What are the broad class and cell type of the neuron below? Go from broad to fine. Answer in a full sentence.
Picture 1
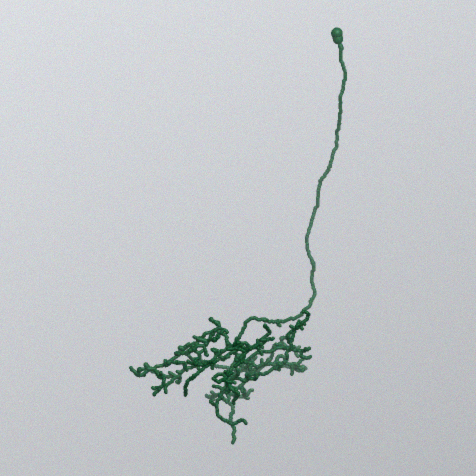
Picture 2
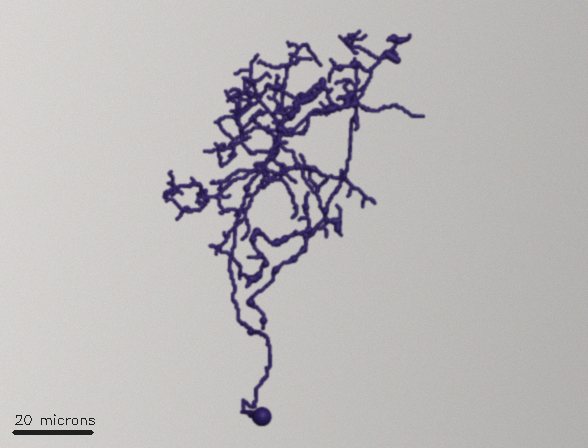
A central-brain intrinsic neuron, type VES051.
